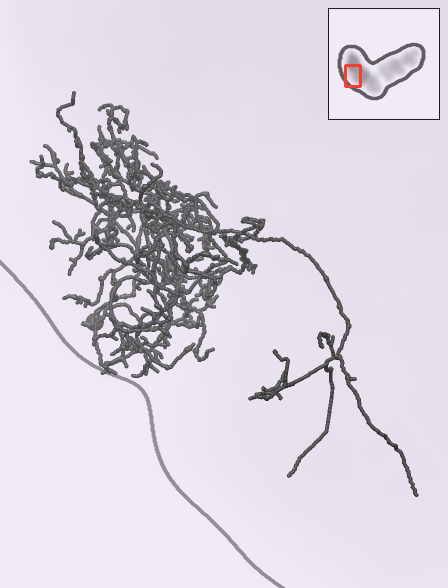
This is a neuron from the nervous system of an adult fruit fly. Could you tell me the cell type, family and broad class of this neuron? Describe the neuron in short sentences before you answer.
The picture shows dozens of branch ends. As drawn here it is about as wide as it is tall. It is of cell type CB3417. The family is hemilineage ALv2. Its broad class is central-brain intrinsic neuron.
